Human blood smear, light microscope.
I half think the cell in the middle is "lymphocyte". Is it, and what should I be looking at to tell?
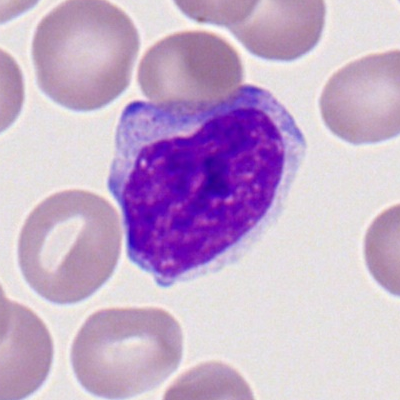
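Two features decide: the chromatin is coarse and clumped, dark purple with paler patches between the clumps, and the cytoplasm is pale blue, becoming a deeper blue at the cell edge. Both agree with a lymphocyte, so the name lymphocyte fits this cell.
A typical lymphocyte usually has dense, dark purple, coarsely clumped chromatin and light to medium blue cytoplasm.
The nucleus is a single unlobed mass that fills most of the cell, and the cytoplasm contains no coarse coloured granules.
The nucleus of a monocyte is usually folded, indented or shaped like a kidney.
The outline is irregular and angular rather than round, and the top edge of the cell touches a red cell.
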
